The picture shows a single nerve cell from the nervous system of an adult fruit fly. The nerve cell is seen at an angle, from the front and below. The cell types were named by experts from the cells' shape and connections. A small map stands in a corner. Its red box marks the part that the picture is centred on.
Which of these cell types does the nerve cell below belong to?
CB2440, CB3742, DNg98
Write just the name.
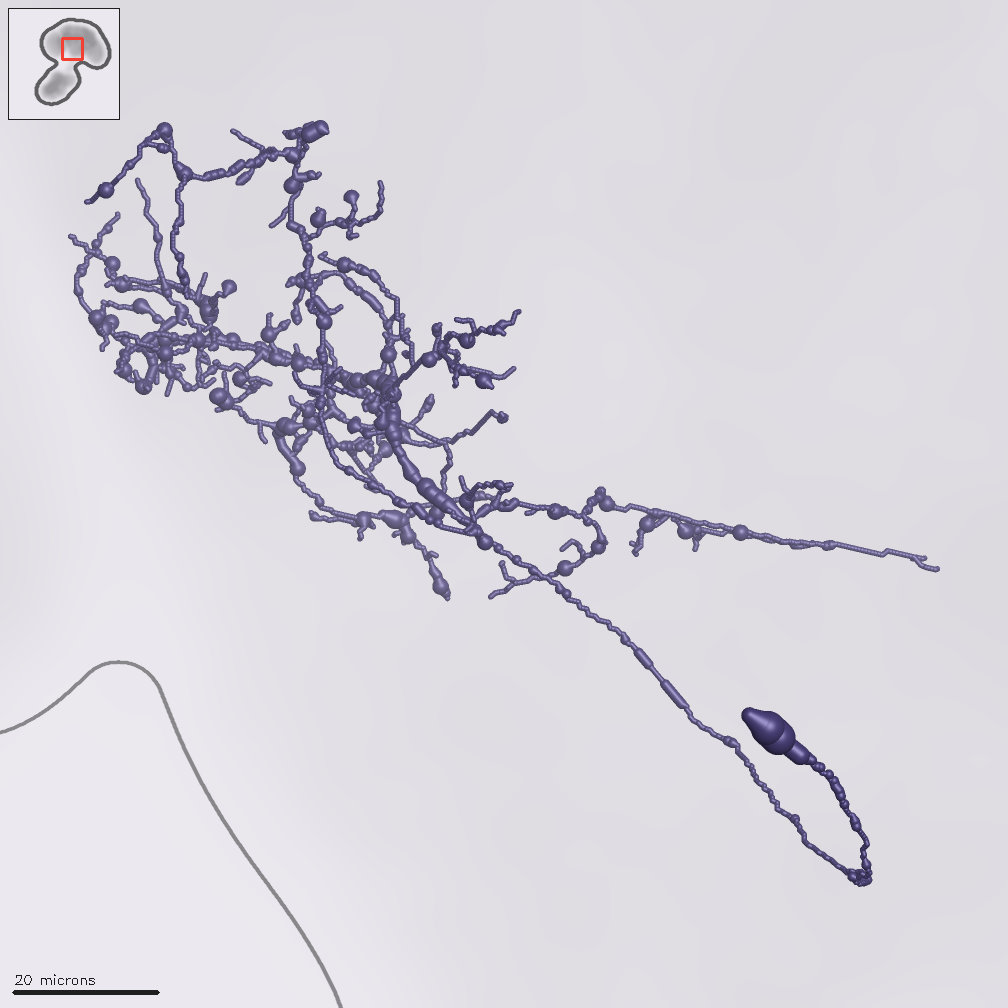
CB3742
